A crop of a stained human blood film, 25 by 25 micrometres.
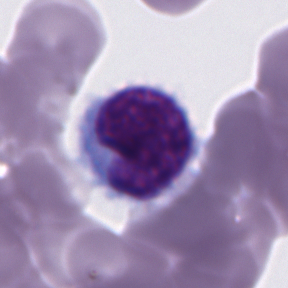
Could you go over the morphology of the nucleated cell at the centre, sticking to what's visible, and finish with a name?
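Small fine projections stud the surface of a roughly round cell. A notch is present on the lower left side of the nucleus. The chromatin is clumped and dark purple. The cell is a hairy cell.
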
